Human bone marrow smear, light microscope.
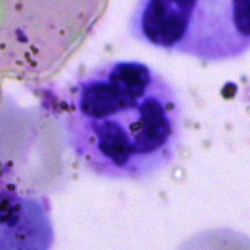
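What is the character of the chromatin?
Dense, dark purple and clumped.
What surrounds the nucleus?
A moderate rim of pale lilac cytoplasm, lacking coarse orange-red granules.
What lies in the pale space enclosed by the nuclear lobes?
A small dark rod-shaped particle.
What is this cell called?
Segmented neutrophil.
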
